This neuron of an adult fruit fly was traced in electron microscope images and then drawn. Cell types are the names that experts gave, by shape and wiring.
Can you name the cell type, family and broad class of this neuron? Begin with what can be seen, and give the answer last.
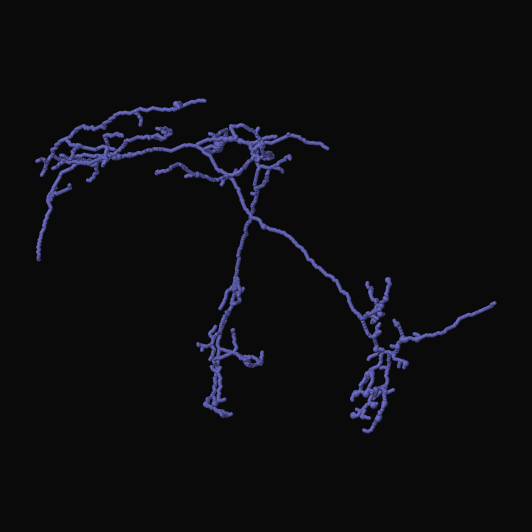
The picture shows dozens of branch ends. In this view it is wider than it is tall. Its cell type is SIP032. The family is hemilineage VLPd&p1_posterior. Its broad class is central-brain intrinsic neuron.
